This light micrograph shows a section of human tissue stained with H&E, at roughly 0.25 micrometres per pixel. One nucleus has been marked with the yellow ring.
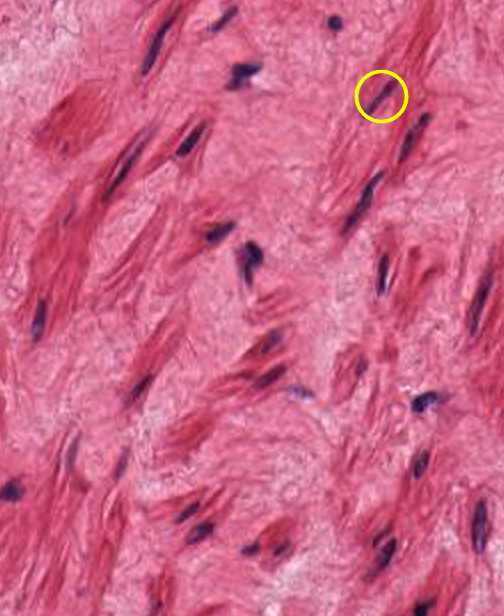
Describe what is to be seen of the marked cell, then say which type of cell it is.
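The nucleus is dark purple and about as large as the other elongated nuclei nearby. The cytoplasm around it is deeper pink than the surroundings and has fine lengthwise streaks, with no sharp border separating it from the neighbouring cells. The cell lies within a narrow bundle of parallel elongated cells. Another similar nucleus lies alongside it, and the bundle is set in paler, looser pink material. Type of cell: smooth muscle cell.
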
